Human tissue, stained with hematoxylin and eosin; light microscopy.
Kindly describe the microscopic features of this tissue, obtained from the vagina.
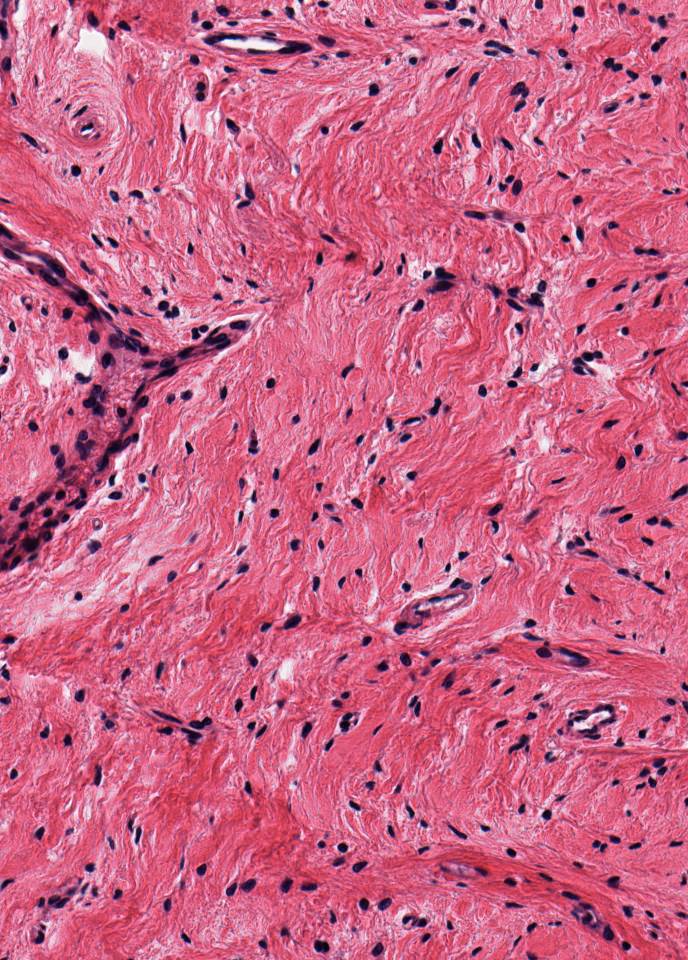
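Notice how the collagen lies in wavy bundles running in interlacing, varying directions. Cells are sparse, with much collagen between neighbouring nuclei, which are small, dark and oval to spindle-shaped. In the upper half, a dark band of crowded nuclei runs obliquely from the left edge toward the centre.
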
